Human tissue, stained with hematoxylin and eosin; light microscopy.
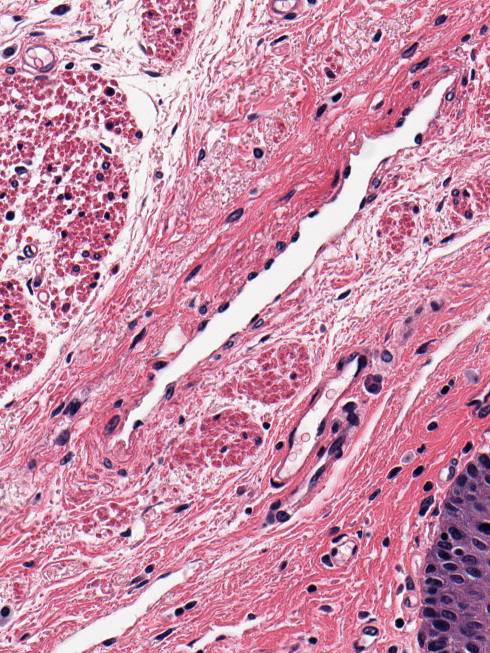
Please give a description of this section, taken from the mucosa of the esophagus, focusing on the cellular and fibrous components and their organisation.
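First, a stratified epithelium of crowded, purple-staining cells occupies the bottom right corner. Second, a large bundle of many small round pink profiles, seemingly cross-cut, lies upper left. Third, smaller dotted pink bundles sit just below the central slit-like space. Stromal nuclei are mostly dark, spindle-shaped.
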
